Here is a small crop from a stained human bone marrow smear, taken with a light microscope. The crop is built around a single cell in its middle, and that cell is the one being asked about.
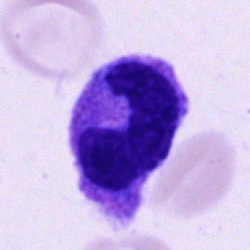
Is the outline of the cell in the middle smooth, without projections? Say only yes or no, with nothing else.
No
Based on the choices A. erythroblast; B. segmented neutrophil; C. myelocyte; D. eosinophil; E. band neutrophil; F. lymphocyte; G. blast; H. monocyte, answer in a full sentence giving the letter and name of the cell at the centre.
The cell right in the middle is a band neutrophil, so option E is the one.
